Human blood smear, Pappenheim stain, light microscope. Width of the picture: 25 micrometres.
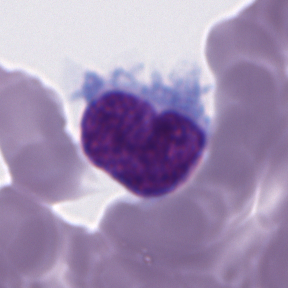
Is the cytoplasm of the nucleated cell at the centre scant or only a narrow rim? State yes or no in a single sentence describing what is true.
Yes, its nucleus fills most of the cell.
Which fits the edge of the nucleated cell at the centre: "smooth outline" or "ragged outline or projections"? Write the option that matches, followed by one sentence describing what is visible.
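Ragged outline or projections. The outer edge of the cytoplasm is ragged, with fine hair-like projections.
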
